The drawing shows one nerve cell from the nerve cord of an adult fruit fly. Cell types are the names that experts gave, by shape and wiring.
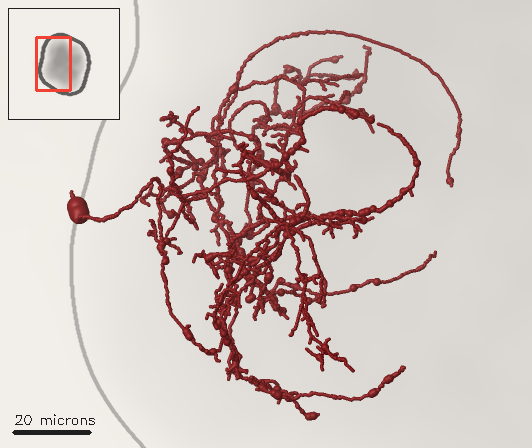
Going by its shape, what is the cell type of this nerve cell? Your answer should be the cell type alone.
IN17A067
